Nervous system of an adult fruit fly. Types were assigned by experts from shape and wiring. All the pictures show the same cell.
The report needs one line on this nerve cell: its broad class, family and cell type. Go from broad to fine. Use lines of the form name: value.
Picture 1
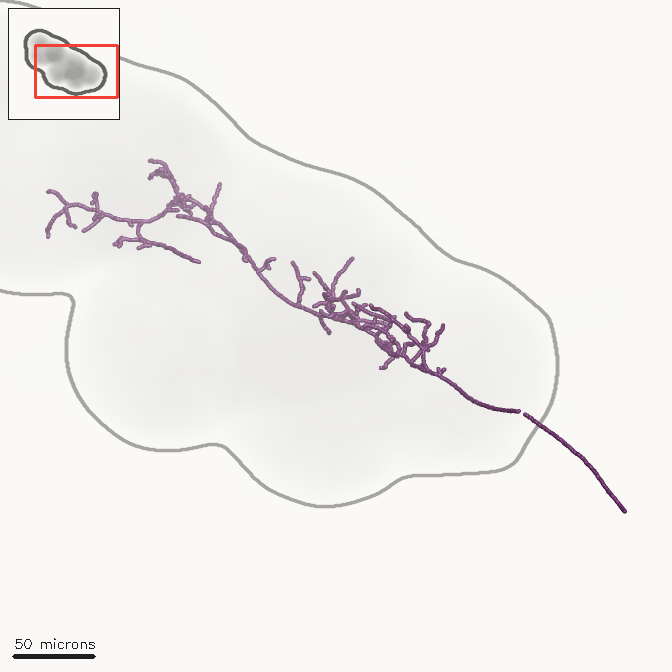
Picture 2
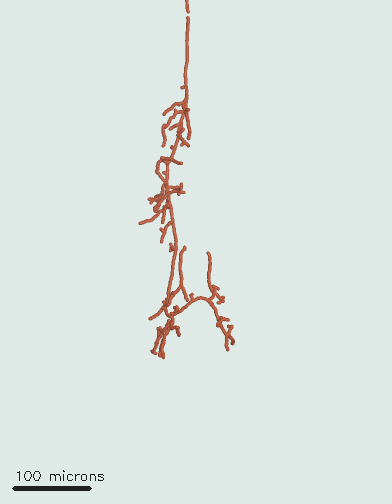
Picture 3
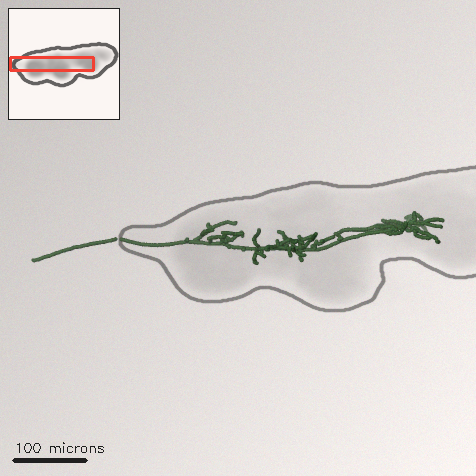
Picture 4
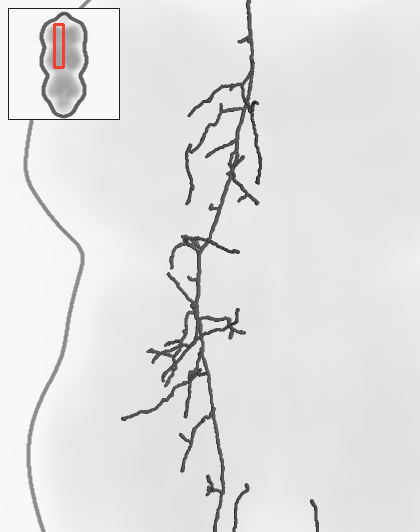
broad class: descending neuron
family: hemilineage PSp3
cell type: DNpe022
